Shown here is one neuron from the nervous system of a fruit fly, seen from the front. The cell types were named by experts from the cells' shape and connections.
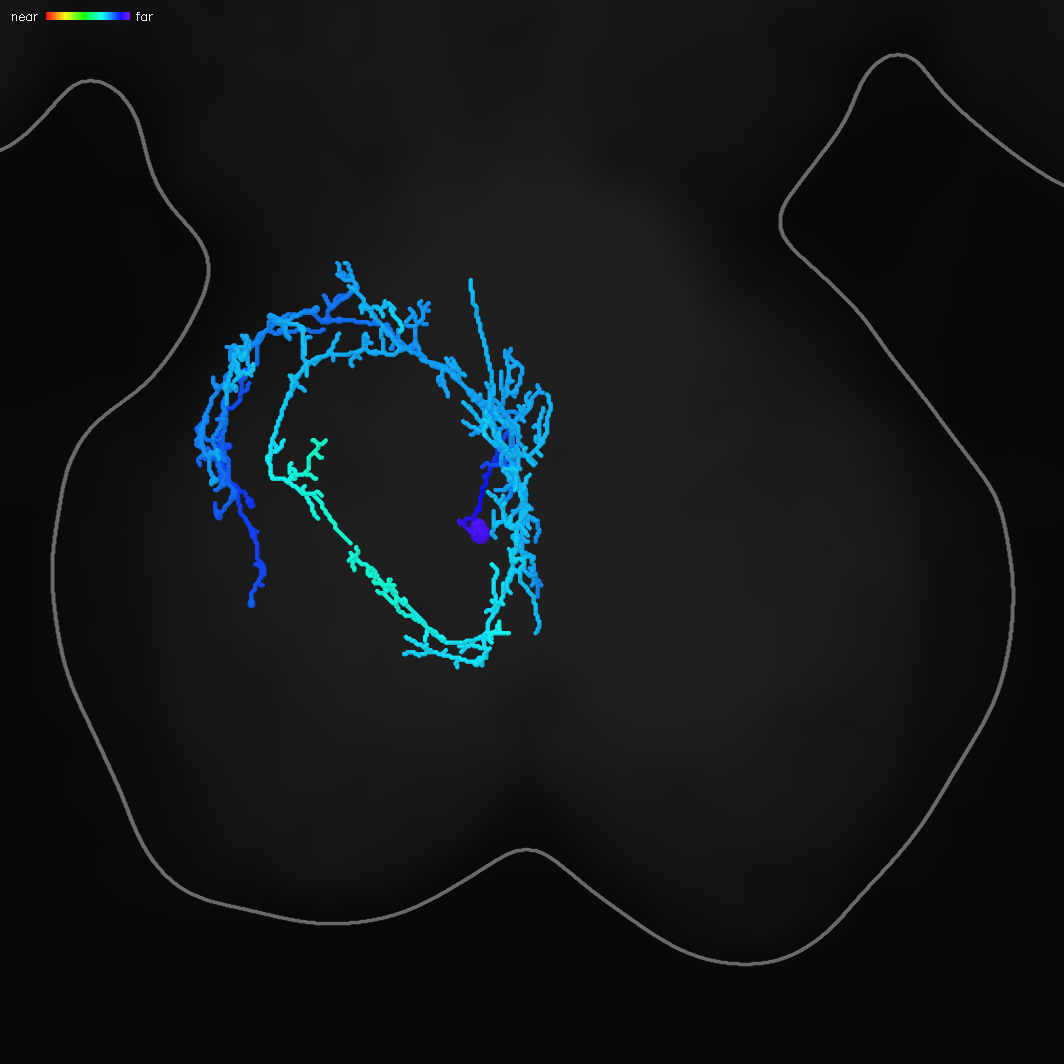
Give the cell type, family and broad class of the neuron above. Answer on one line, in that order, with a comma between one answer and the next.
IN03A055, hemilineage 03A, nerve-cord intrinsic neuron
